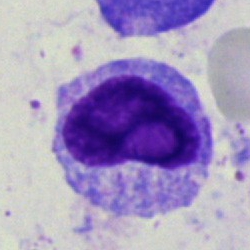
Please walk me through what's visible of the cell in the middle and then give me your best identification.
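Its nucleus is kidney-shaped, with the indentation facing downward, and its dense chromatin stains dark purple. A moderate amount of pale bluish-lilac cytoplasm surrounds it, holding fine scattered purplish granules. The cell is a myelocyte.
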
